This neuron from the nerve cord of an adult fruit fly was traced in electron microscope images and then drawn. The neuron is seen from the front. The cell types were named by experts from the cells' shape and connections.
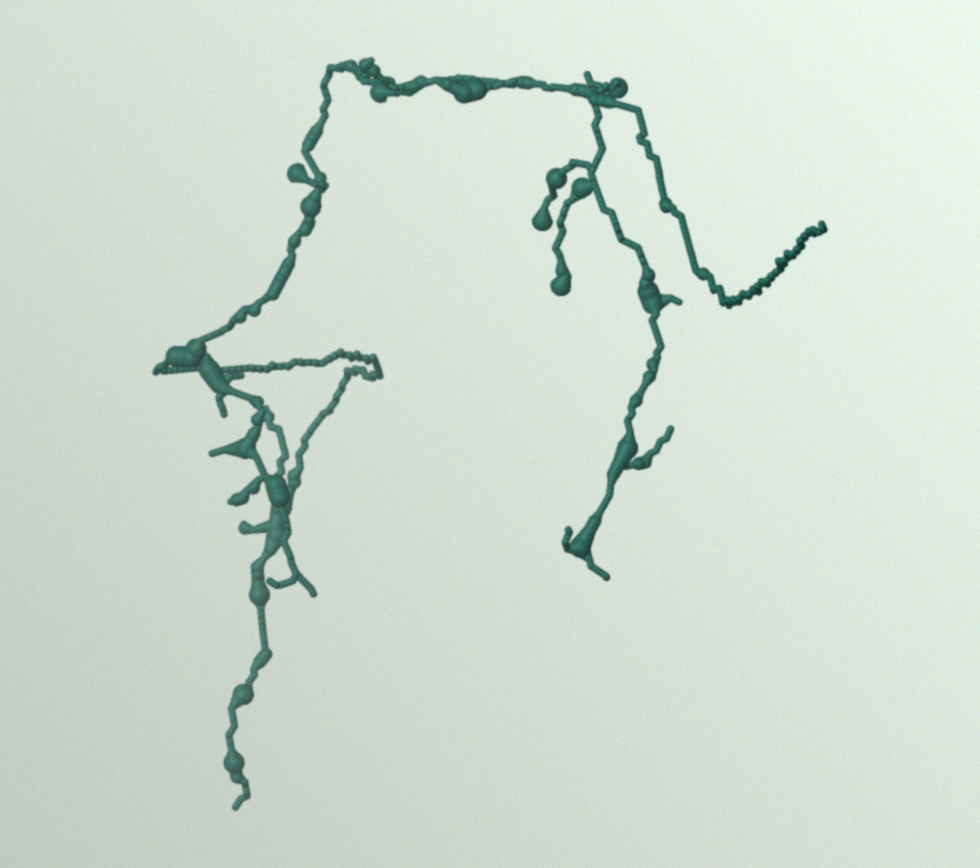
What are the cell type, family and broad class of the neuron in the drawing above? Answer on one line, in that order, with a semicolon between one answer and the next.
DNge100; hemilineage LB7; descending neuron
